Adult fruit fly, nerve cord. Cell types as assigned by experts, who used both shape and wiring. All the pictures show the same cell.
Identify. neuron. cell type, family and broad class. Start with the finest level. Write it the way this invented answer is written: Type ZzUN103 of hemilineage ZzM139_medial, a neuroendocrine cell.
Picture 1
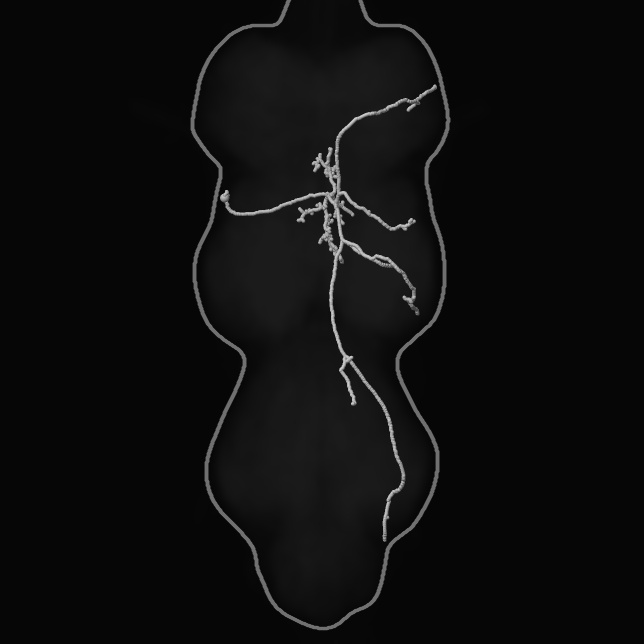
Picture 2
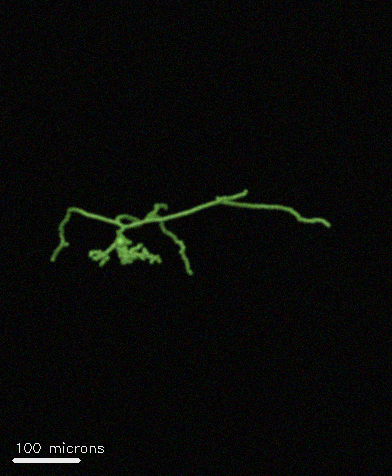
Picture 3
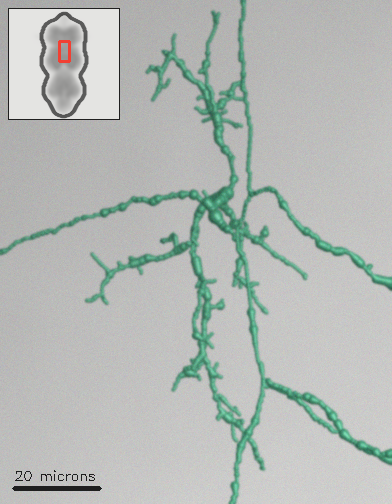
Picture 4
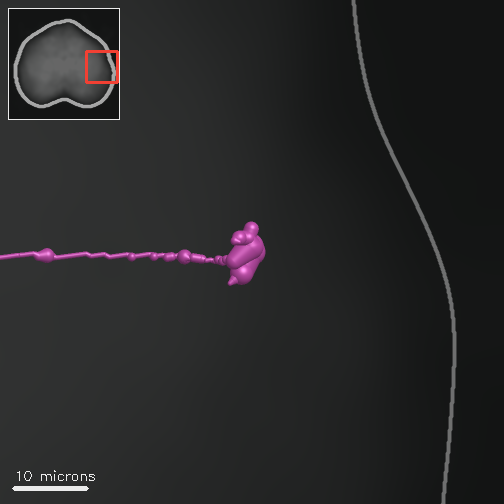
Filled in: Type GFC1 of hemilineage 18B, a nerve-cord intrinsic neuron.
